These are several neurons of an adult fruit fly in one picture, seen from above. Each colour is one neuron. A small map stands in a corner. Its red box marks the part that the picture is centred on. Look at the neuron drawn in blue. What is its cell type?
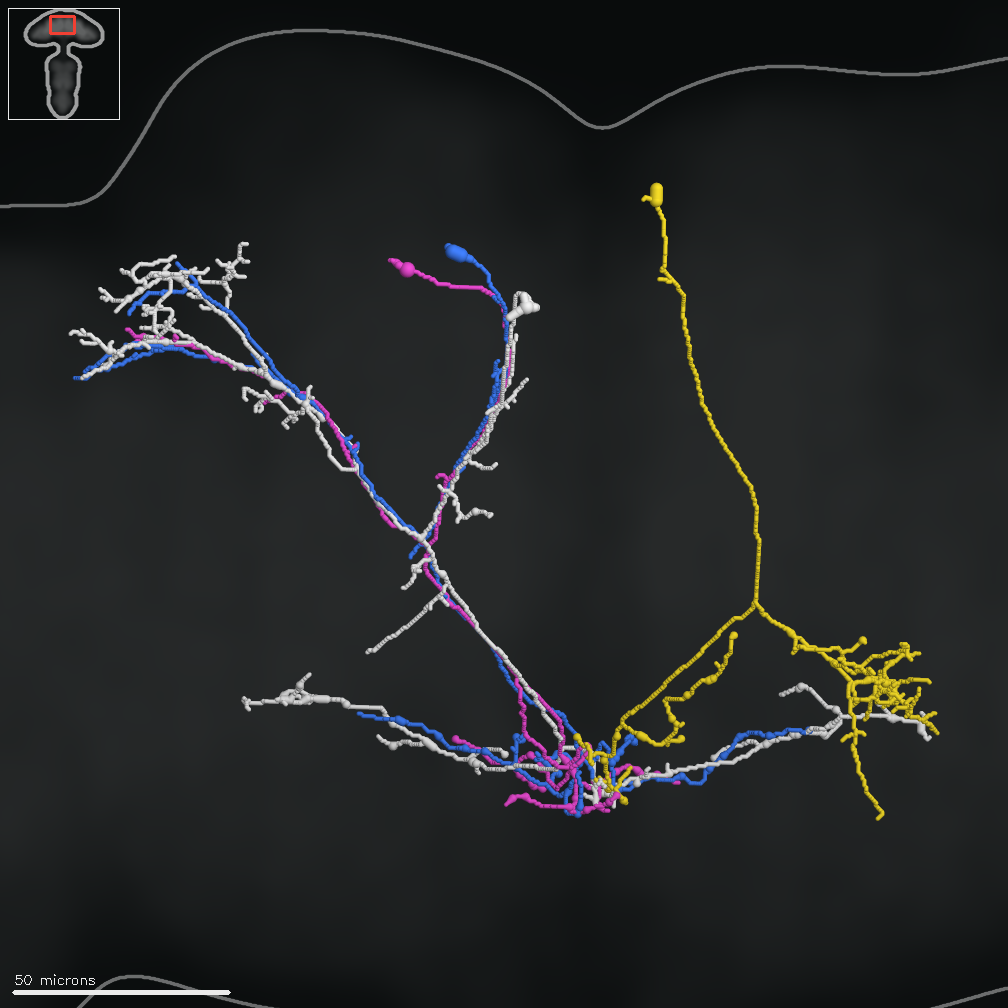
SIP021_a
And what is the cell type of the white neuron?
SIP021_b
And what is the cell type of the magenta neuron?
IB002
